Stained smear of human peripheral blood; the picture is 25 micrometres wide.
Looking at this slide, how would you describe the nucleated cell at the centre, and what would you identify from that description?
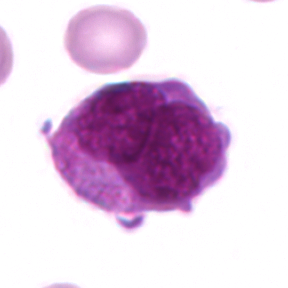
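A curved groove folds the nucleus into left and right parts. Its chromatin is dark purple, with a mottled, patchy texture. The cytoplasm is broadest at the lower left of the cell, and small bleb-like protrusions jut out from the left and bottom edges. This cell is an atypical promyelocyte.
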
